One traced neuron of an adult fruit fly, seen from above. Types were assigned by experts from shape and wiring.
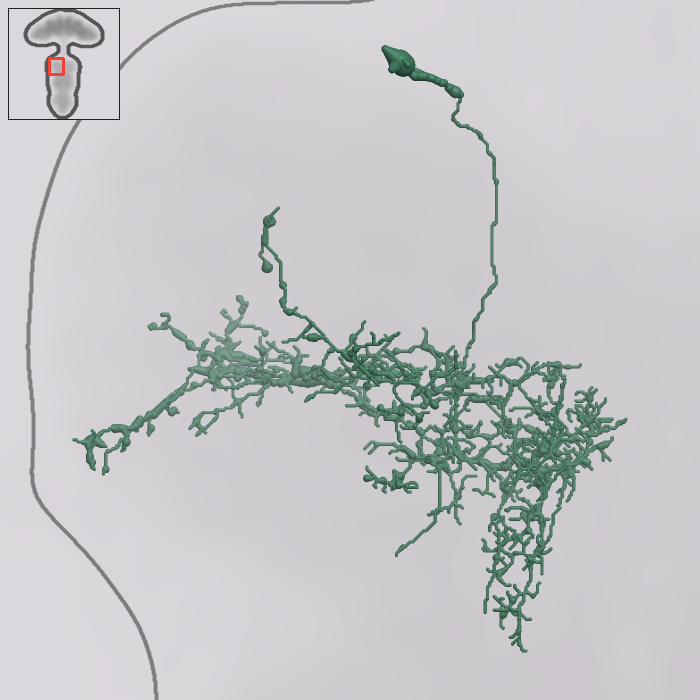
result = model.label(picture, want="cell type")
IN09A016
